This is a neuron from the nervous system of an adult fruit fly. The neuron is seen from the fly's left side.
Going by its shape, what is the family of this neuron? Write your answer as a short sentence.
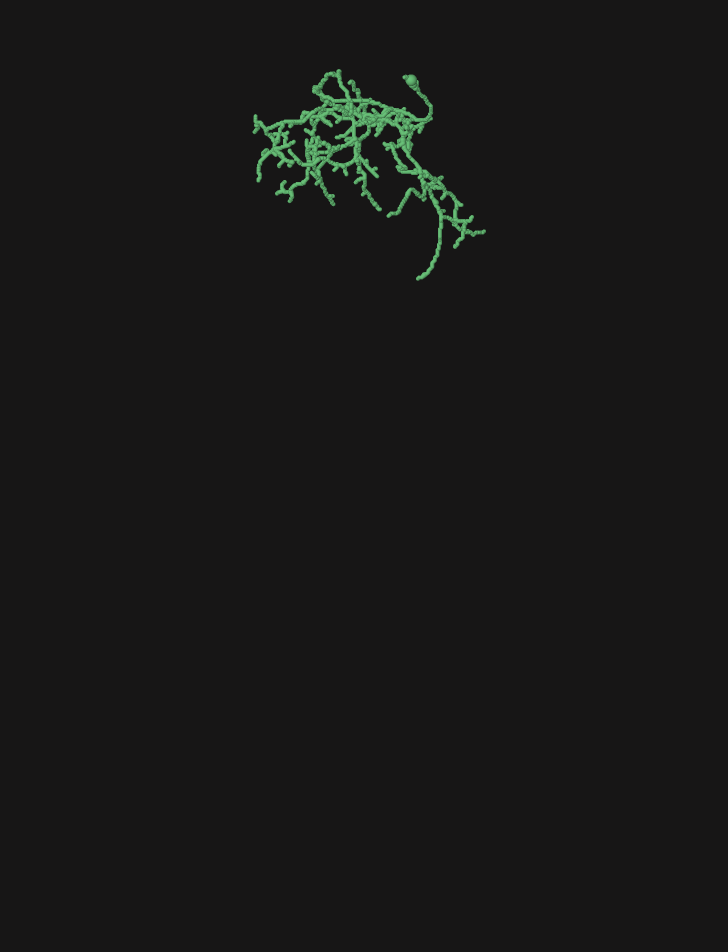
The family is hemilineage SLPpm3.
